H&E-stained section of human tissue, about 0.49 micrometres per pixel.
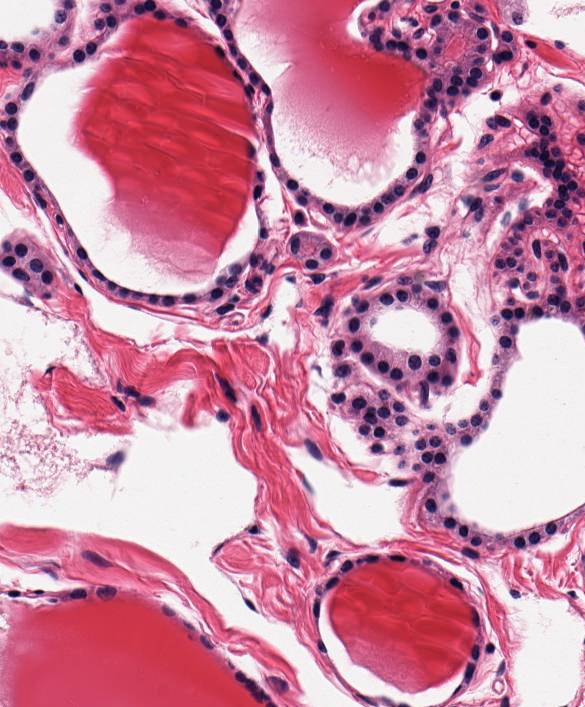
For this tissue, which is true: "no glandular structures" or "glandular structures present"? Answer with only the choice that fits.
Glandular structures present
